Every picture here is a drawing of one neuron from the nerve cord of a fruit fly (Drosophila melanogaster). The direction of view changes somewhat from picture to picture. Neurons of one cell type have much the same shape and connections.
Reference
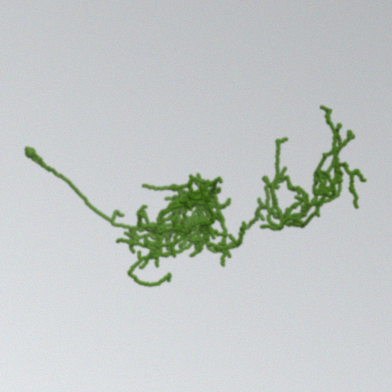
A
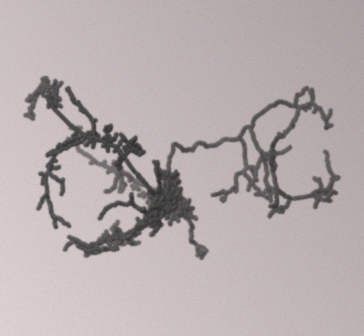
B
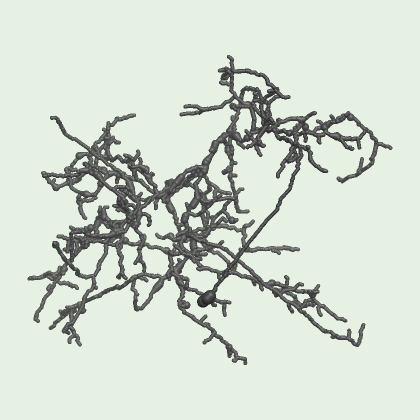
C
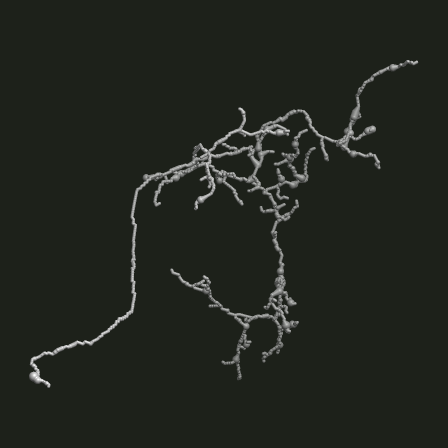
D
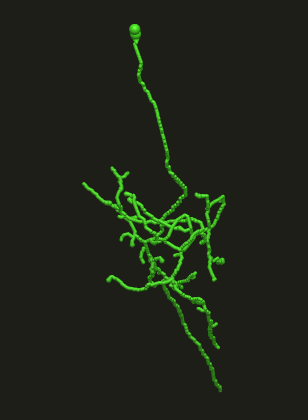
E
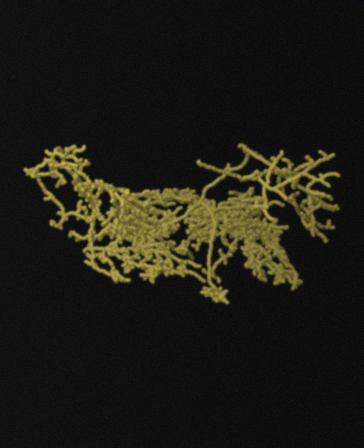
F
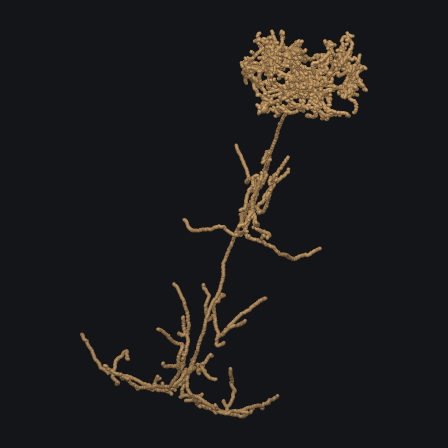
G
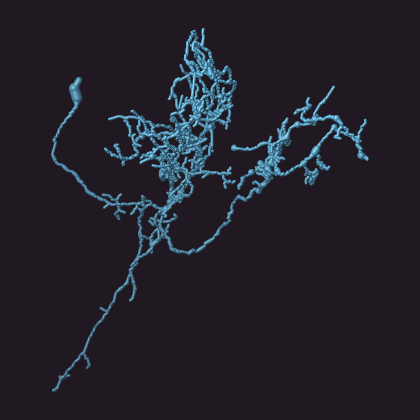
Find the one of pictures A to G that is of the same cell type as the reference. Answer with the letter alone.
G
